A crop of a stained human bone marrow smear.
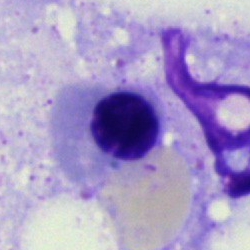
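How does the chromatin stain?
It is dense and very dark purple.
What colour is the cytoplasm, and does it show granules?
Pale blue-grey, with no visible granules.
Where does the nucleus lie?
Off-centre, with most of the cytoplasm to its left.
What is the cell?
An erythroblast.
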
